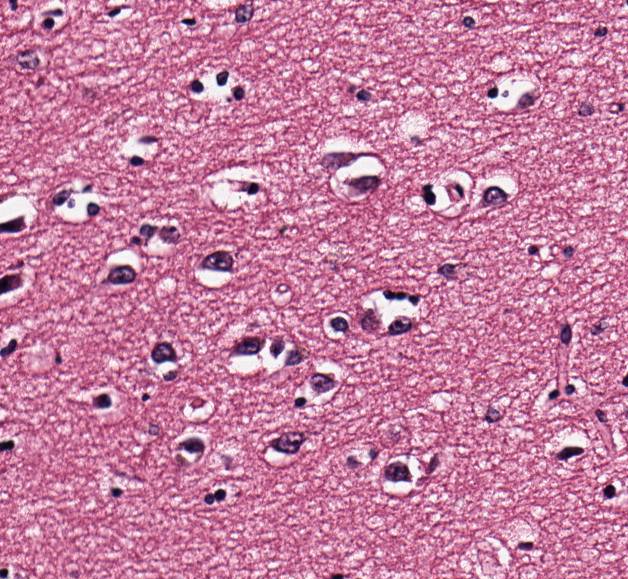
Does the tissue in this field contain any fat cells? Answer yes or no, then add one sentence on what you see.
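No. No epithelium, glands or fat cells are present anywhere in the field.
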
